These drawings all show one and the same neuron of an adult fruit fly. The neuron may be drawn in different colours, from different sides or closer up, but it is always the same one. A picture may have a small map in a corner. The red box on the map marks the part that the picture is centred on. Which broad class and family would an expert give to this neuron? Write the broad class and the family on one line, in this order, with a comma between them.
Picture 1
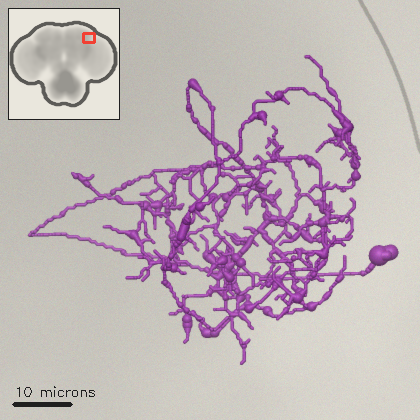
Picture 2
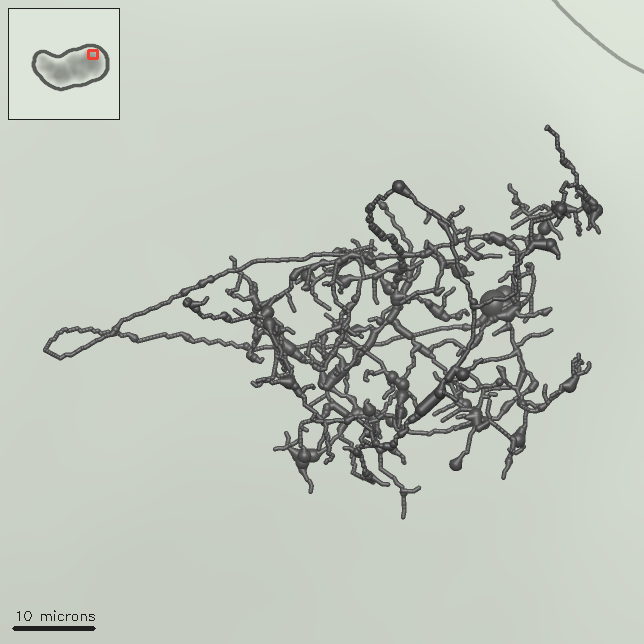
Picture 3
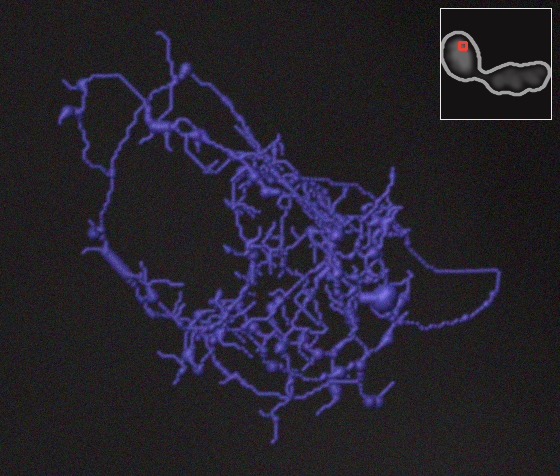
central-brain intrinsic neuron, hemilineage LHp1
